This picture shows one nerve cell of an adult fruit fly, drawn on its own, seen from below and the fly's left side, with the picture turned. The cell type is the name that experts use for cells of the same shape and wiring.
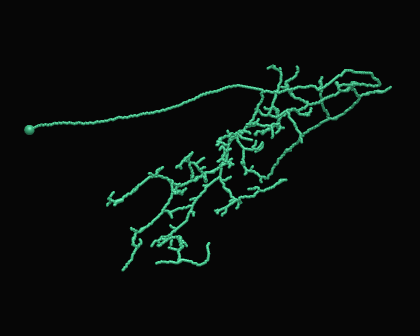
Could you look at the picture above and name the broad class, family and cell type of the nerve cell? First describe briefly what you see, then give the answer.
The cell body is on the left of the picture. Dozens of branch ends can be seen. It is a central-brain intrinsic neuron. The family is hemilineage LHl4_posterior. Its cell type is PLP115_b.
